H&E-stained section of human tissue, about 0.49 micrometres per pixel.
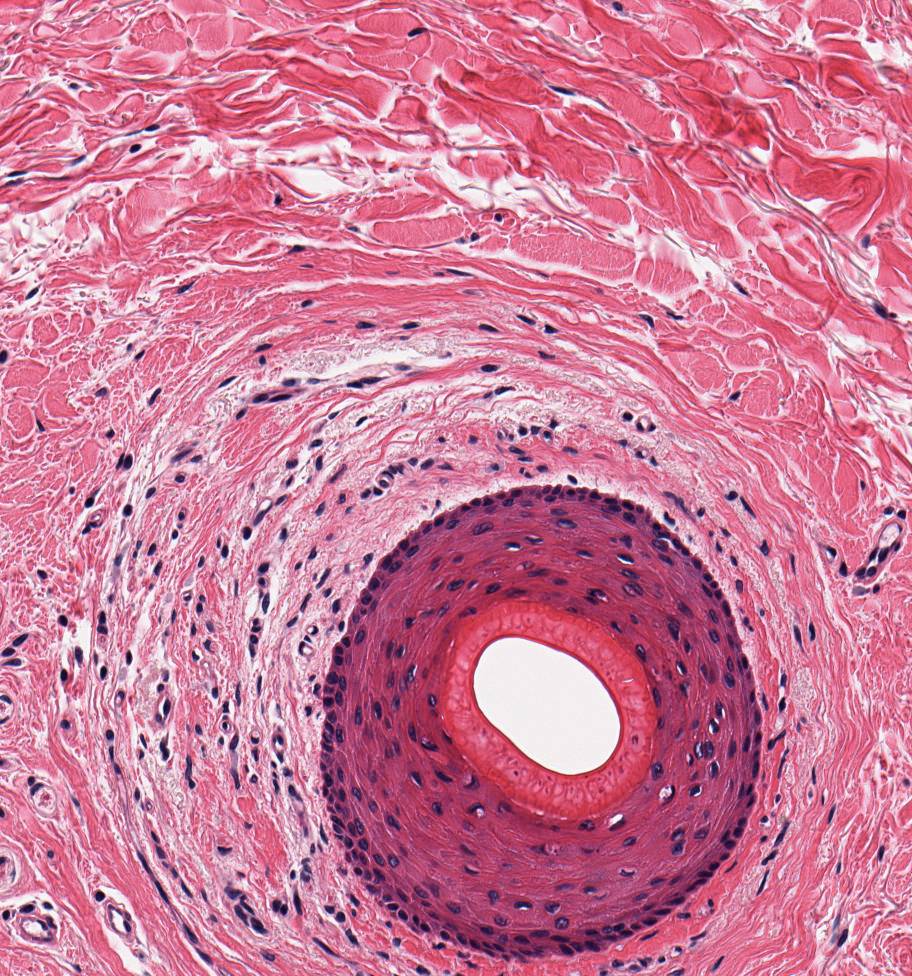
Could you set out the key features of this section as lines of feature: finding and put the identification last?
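Follicle centre: empty white oval space, no hair shaft
Surrounding tissue: concentric layers, elongated nuclei following the curve
Upper field: dense pink collagen, coarse bundles in various directions
Fat cells: none present
Name: skin of the suprapubic region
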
